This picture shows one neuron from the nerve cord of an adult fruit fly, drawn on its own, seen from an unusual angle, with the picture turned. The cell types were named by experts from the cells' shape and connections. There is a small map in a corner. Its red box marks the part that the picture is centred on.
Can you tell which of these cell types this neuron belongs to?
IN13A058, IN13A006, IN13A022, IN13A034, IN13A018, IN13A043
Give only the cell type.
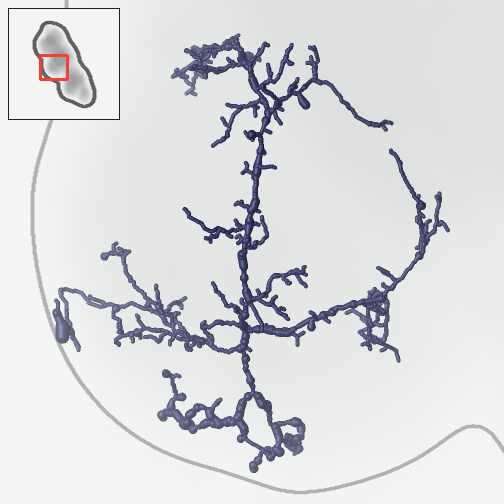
IN13A034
